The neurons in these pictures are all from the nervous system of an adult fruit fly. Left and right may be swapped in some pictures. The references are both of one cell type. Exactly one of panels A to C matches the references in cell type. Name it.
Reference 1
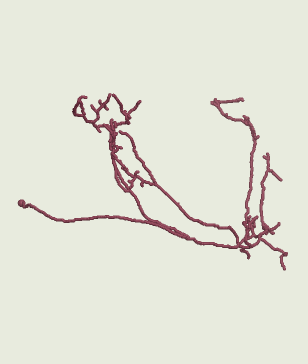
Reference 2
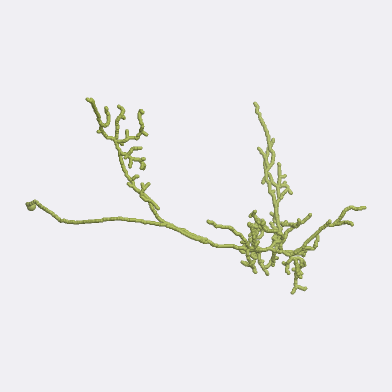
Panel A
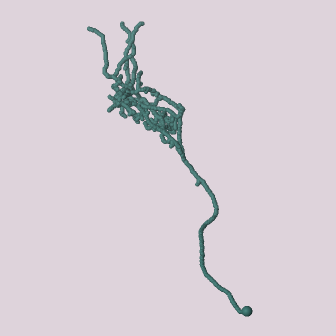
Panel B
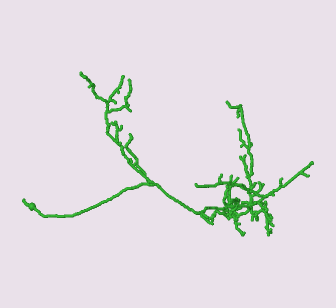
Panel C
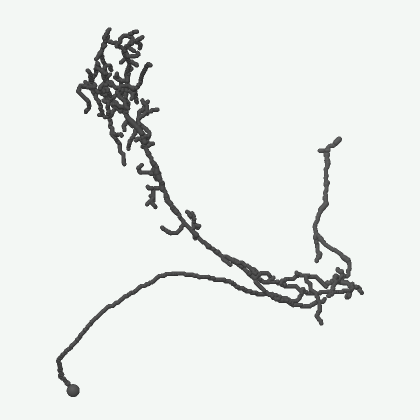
Panel B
